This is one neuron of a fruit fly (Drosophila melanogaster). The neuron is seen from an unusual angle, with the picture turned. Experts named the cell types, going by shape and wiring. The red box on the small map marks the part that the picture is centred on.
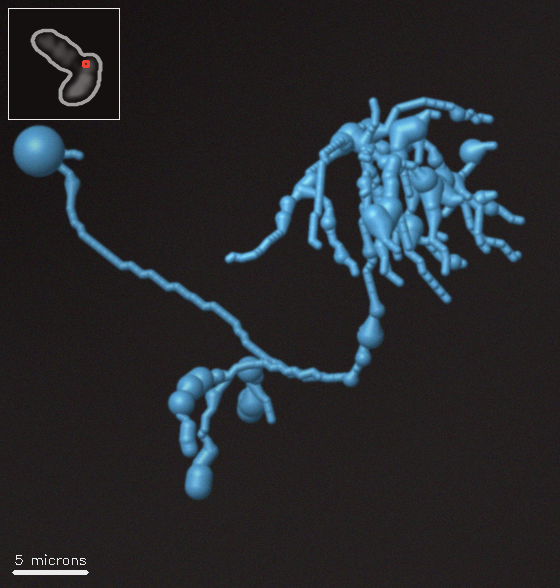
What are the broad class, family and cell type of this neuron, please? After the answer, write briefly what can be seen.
This is an optic-lobe intrinsic neuron. Its family is T. Its cell type is T4b. It is in the brain and does not reach the nerve cord. By the scale bar it is about 35 microns wide in this view.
